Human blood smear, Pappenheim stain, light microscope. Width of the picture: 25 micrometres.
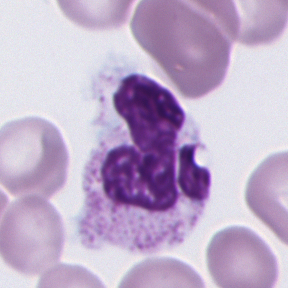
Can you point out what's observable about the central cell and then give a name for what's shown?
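The chromatin is dark purple and coarsely clumped. Fine pink-violet granules fill the cytoplasm and are packed most densely in the lower part of the cell. Between the granules, the cytoplasm is pale and nearly colourless. The cell is a segmented neutrophil.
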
